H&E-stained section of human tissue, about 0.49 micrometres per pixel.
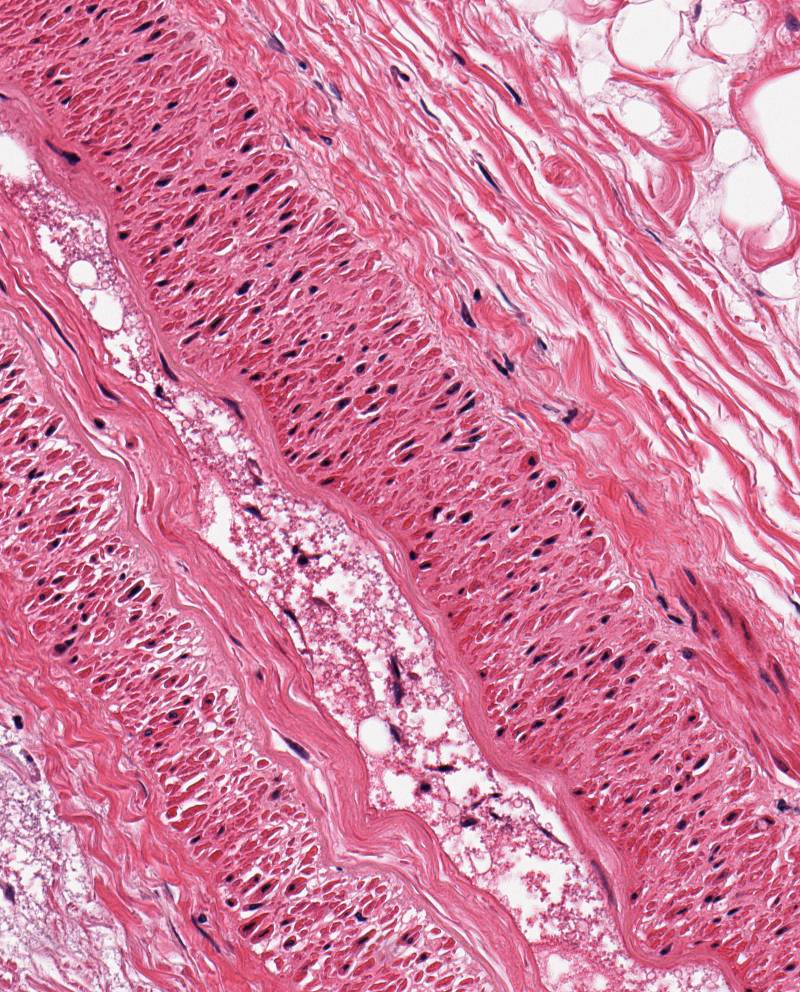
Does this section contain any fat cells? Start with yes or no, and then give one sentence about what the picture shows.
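Yes. Fat cells with empty rounded spaces lie in the top right corner of the field.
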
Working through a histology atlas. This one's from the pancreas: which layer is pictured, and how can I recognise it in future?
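Identification: smooth muscle. First point, layout: two broad bands run diagonally from upper left to lower right, edged by wavy pink bundles of collagen. Second, plane of section: the cells are cut mostly across or obliquely, giving rounded to oval pink profiles. Third, cells: small, dark, oval nuclei lie fairly evenly spaced in bright pink cytoplasm.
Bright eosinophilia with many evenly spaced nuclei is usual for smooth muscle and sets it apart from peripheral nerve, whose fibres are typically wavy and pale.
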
